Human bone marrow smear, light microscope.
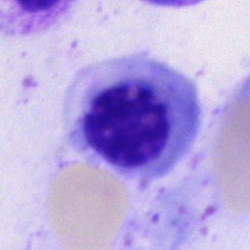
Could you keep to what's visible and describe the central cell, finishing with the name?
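Rounded and smooth, the outline shows no surface projections. Coarsely clumped chromatin stains dark purple. The nucleus sits toward the lower part of the cell, and the cytoplasm is widest above it. No granules are visible in the cytoplasm. The cell is an erythroblast.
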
